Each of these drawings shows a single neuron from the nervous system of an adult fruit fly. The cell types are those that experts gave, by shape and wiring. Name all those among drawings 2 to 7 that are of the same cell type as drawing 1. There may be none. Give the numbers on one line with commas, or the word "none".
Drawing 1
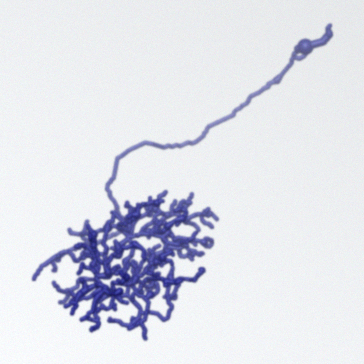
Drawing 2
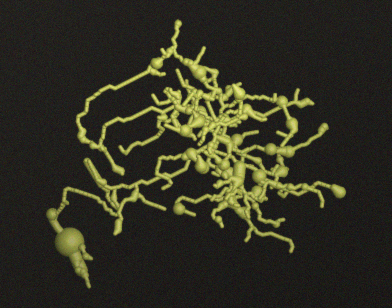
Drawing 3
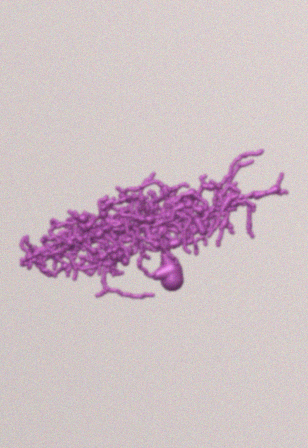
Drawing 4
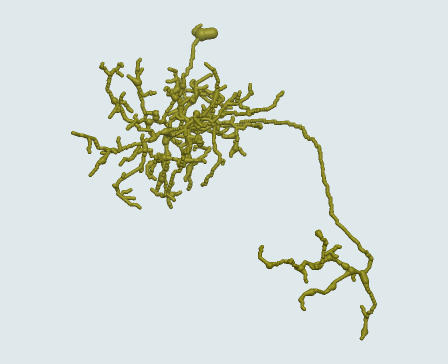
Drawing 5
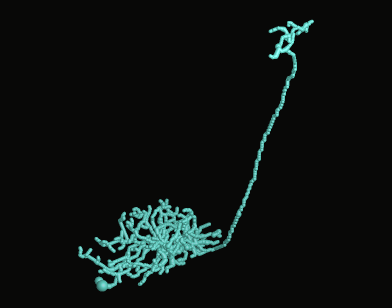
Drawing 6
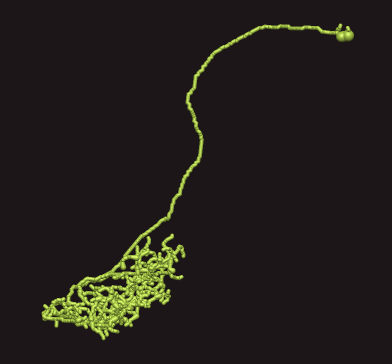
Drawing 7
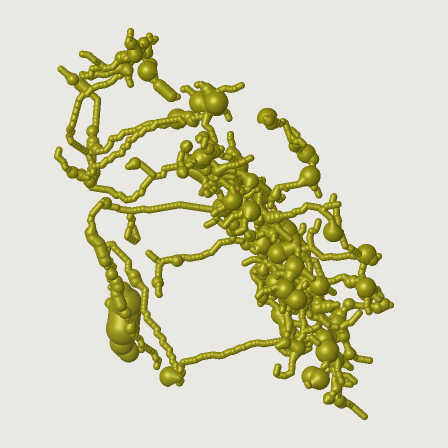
2, 6, 7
